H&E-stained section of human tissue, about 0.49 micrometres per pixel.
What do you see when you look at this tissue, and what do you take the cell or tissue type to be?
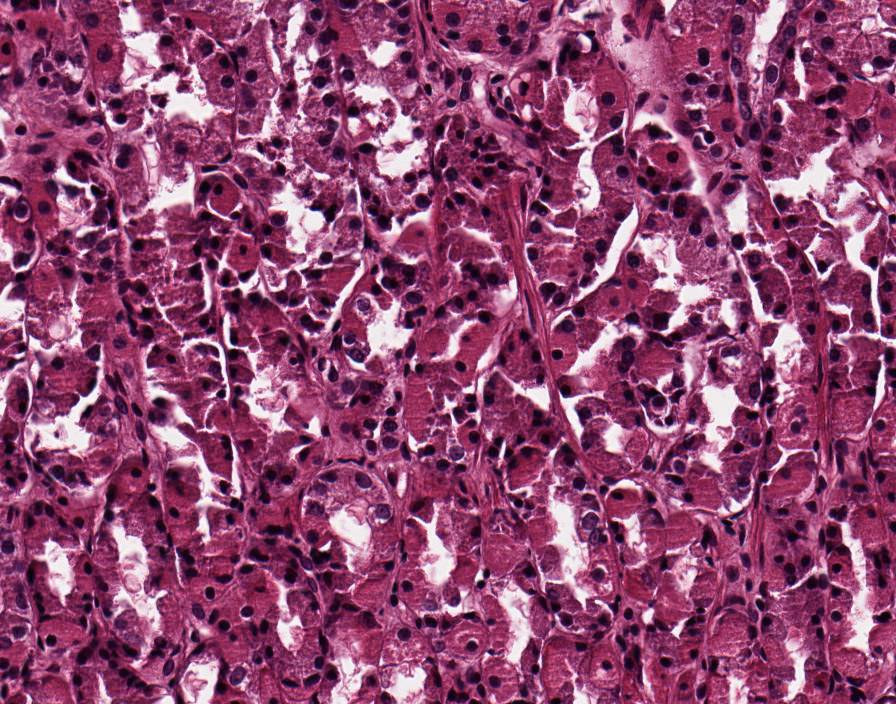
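Closely packed tubular glands fill the field, running roughly top to bottom. Many large, rounded gland cells, like parietal cells, have bright pink eosinophilic cytoplasm and one round central nucleus. Cells with granular purplish cytoplasm intermix. Gland nuclei are small, round, dark-staining. This is stomach.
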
